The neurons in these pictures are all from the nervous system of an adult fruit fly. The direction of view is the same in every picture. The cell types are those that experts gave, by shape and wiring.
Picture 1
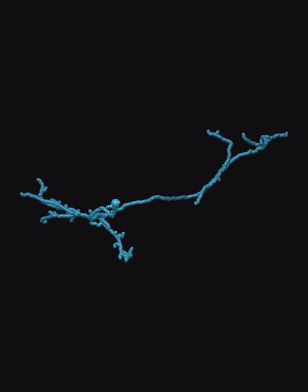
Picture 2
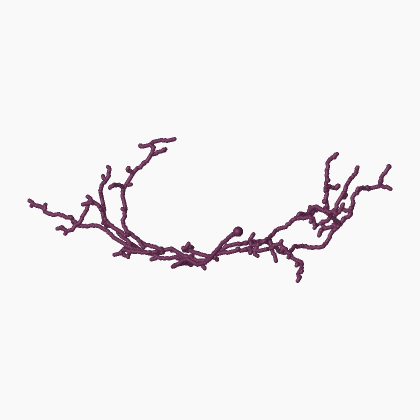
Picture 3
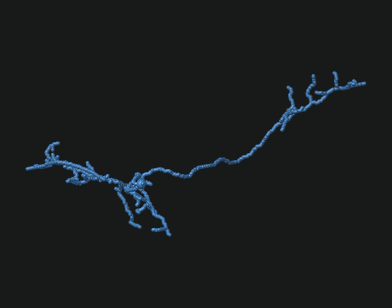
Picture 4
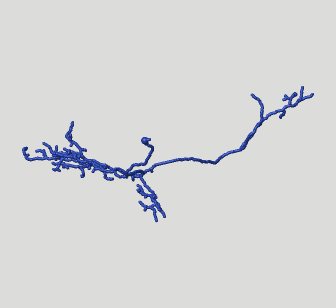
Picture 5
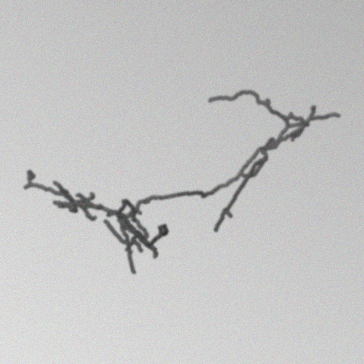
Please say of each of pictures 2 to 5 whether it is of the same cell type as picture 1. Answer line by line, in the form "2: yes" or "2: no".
2: no
3: yes
4: yes
5: yes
